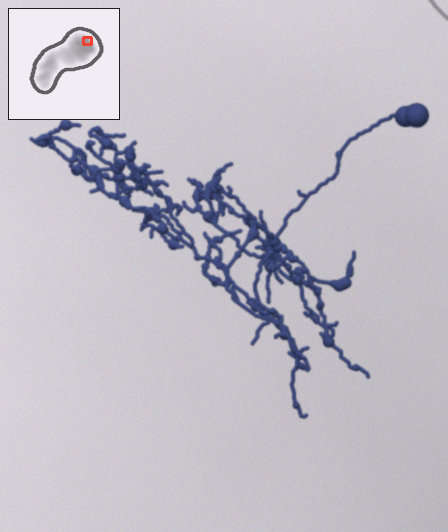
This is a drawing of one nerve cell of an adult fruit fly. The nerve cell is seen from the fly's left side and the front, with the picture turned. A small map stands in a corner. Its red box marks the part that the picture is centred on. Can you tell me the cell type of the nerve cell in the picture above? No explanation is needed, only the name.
Cm7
